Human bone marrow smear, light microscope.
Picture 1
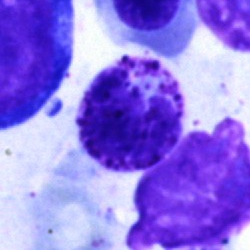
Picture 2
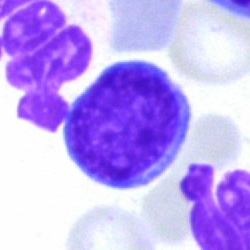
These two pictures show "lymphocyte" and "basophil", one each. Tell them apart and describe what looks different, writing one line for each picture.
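The cell in picture 1 is a basophil. The cell is studded with coarse, dark purple-black granules.
The cell in picture 2 is a lymphocyte. No granules are visible in the cytoplasm.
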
